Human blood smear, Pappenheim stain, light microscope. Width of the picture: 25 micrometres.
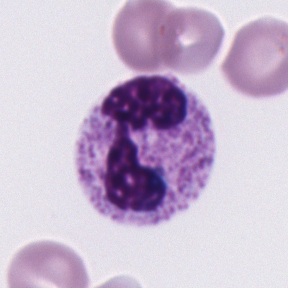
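Segmented neutrophil: a round cell, about 13 micrometres across, with a smooth, even edge. I count an upper and a lower lobe in the nucleus, joined by a narrower band on the left side; together they take up about 40% of the cell's area. Its chromatin is dark purple and coarsely clumped, and the cytoplasm has a pale pink-lilac background.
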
